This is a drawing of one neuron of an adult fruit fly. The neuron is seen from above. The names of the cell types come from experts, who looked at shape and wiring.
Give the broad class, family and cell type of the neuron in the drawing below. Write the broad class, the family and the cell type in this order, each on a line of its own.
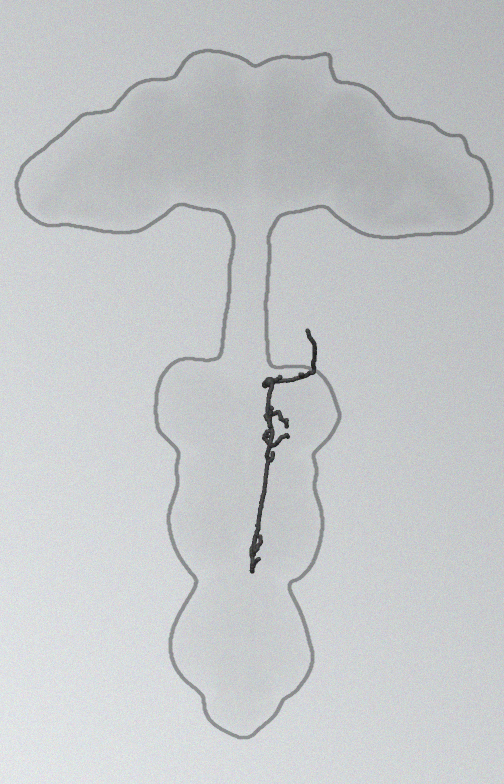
sensory neuron entering the nerve cord
class mechanosensory proprioceptive
SNpp19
